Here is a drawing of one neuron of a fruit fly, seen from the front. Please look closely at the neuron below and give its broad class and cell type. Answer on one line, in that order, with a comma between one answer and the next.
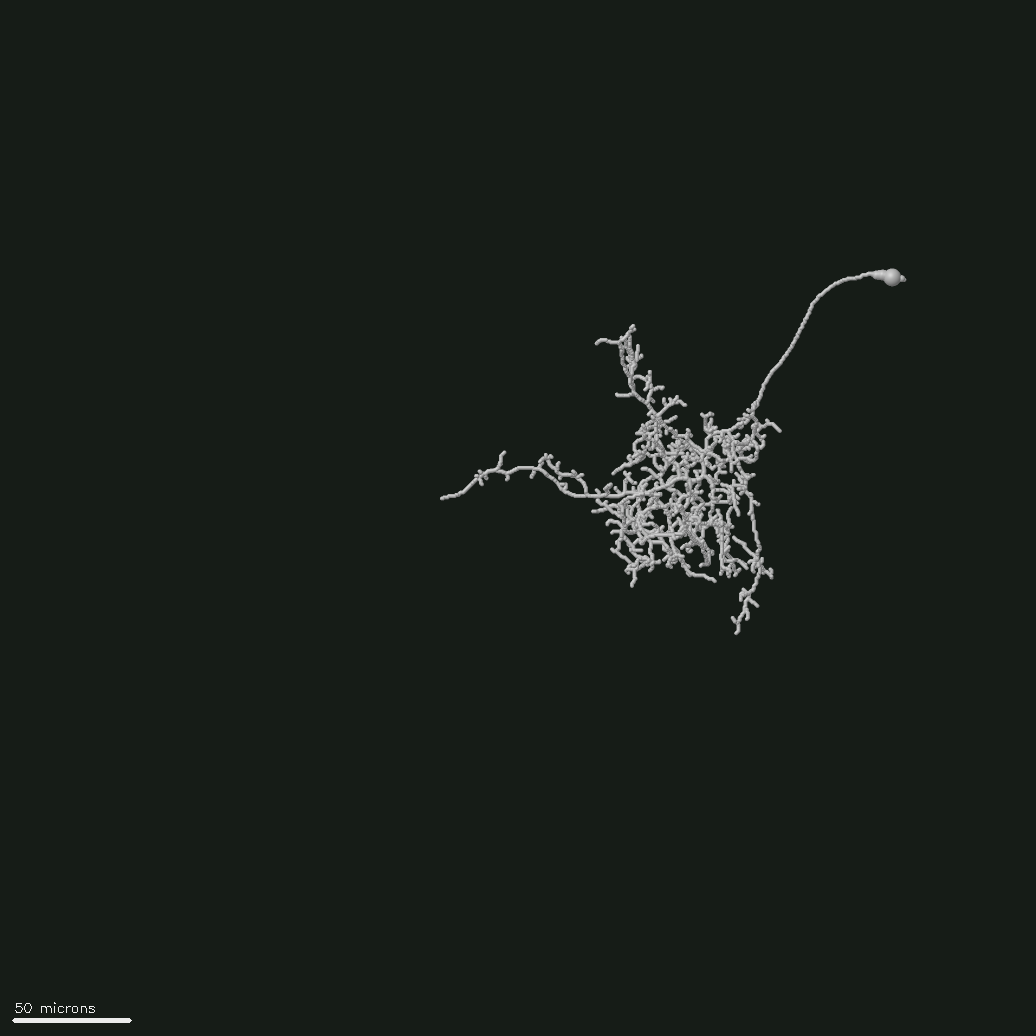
central-brain intrinsic neuron, PS106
